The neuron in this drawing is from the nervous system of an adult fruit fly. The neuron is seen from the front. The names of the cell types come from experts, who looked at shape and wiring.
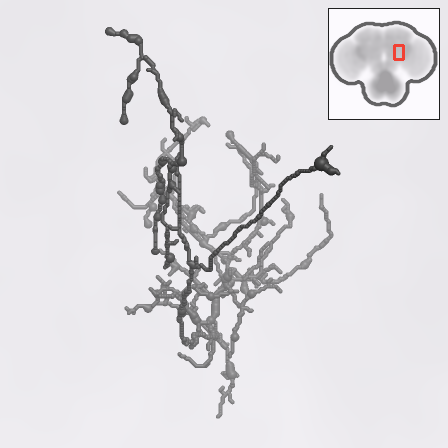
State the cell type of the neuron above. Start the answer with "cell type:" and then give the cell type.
cell type: WED022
